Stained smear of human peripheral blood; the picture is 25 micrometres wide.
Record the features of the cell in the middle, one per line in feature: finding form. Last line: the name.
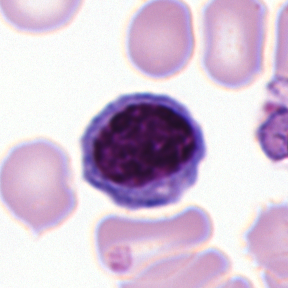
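Nucleus: fills most of the cell
Chromatin: dark purple, coarsely clumped
Outline: roughly round
Granules: none distinct in cytoplasm
Cell type: normoblast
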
